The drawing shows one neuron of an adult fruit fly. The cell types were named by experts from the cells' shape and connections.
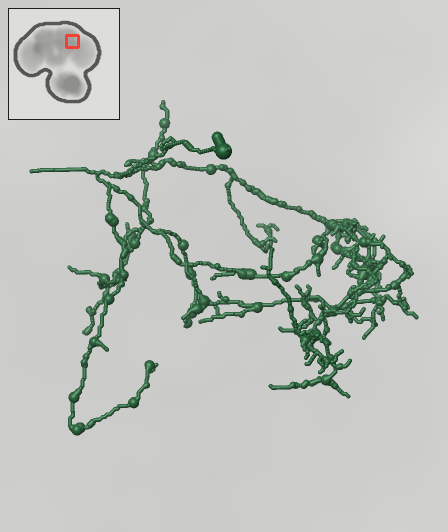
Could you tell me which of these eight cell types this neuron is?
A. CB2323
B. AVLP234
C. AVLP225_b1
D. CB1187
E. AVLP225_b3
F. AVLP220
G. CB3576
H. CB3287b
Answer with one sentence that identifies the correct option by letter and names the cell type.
Option A holds the cell type of the neuron, CB2323.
